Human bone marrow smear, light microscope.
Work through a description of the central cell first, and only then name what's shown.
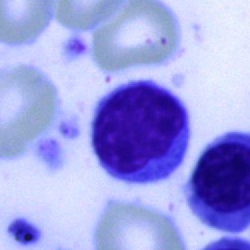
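The chromatin is dense and stains deep purple. The cytoplasm is deep blue, and it contains neither visible granules nor vacuoles. The cell is a lymphocyte.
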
